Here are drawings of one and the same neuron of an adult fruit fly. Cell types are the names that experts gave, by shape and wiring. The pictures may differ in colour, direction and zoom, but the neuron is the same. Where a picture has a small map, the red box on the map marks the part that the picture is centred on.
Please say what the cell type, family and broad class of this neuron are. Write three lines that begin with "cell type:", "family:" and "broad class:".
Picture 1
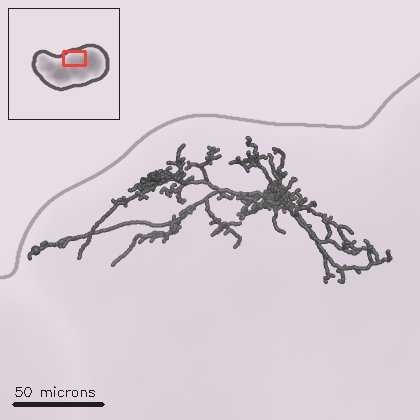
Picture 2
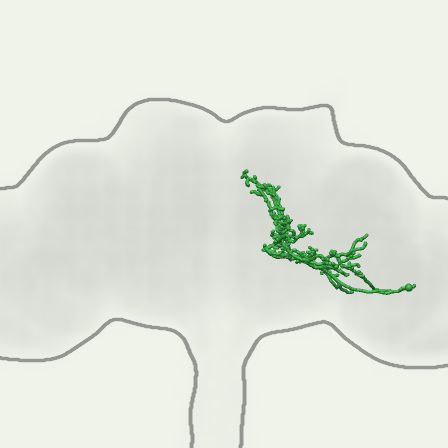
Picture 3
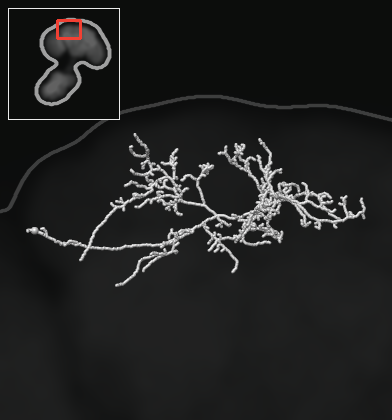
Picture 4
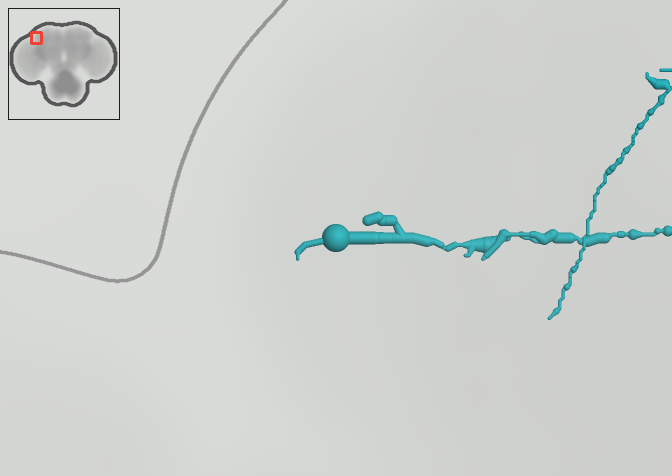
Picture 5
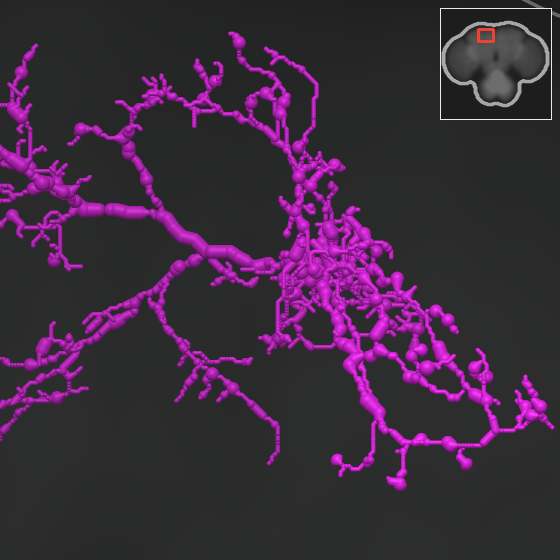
cell type: SMP257
family: hemilineage DL1_dorsal
broad class: central-brain intrinsic neuron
